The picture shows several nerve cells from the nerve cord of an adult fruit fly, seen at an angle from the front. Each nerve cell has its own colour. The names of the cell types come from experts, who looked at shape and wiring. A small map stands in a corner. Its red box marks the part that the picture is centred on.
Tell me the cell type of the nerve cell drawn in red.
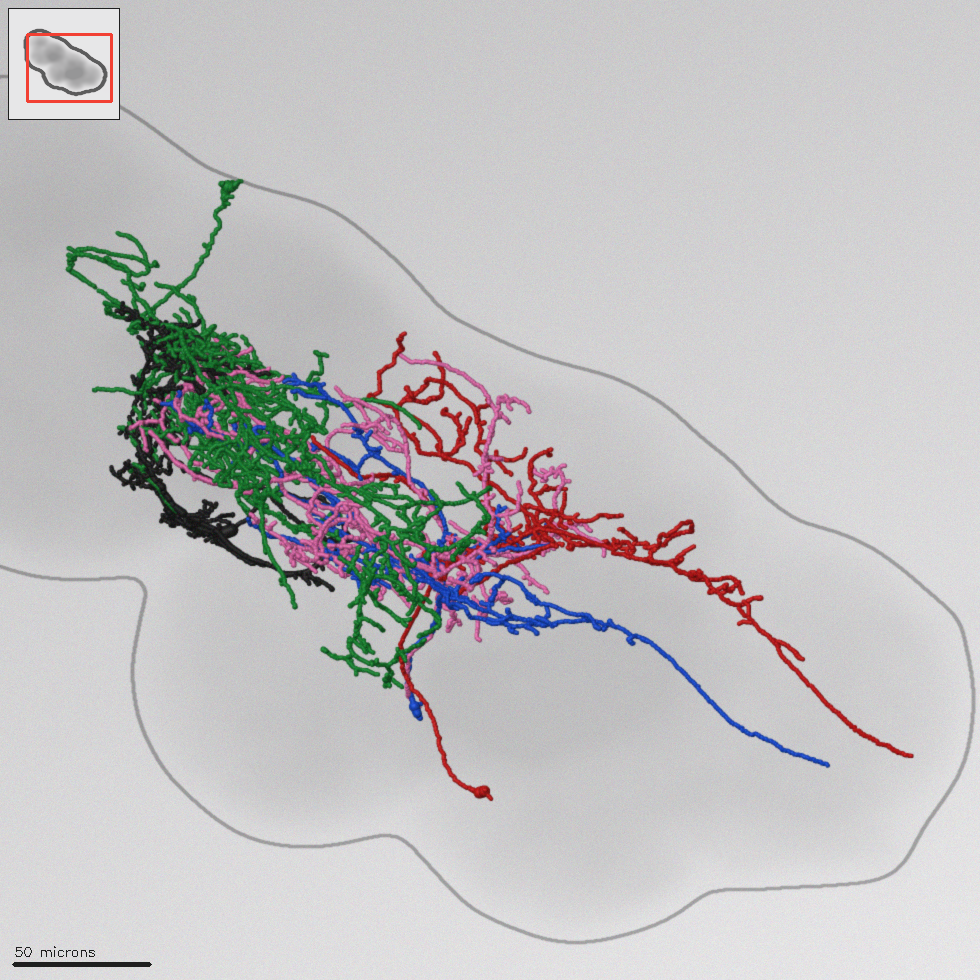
AN06B068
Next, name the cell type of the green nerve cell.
INXXX119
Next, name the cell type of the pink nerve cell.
IN06B017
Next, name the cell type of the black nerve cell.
IN10B023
